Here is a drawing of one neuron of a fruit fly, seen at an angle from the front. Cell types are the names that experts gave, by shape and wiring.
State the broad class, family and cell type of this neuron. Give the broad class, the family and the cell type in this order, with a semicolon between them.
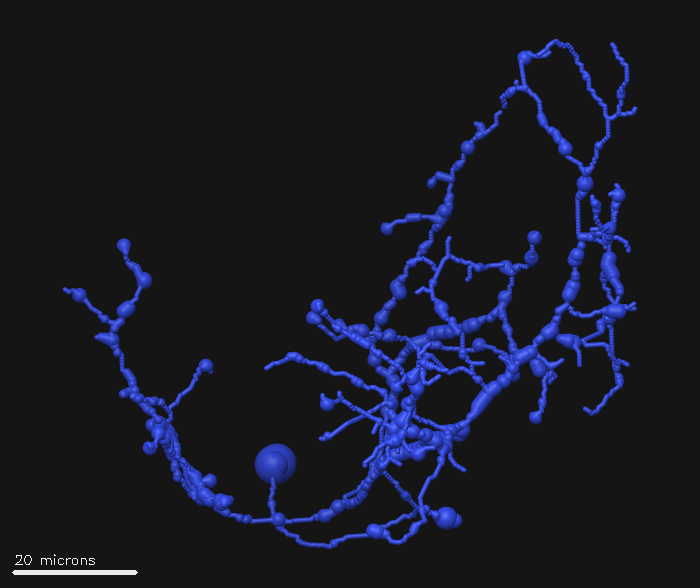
nerve-cord intrinsic neuron; hemilineage 01B; IN01B019_a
